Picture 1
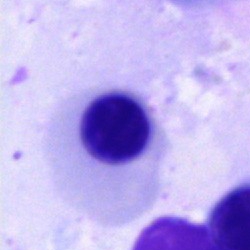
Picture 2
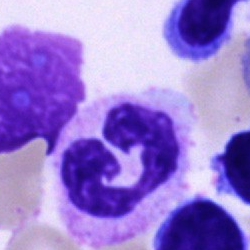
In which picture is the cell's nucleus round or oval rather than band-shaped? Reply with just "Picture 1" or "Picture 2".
Picture 1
